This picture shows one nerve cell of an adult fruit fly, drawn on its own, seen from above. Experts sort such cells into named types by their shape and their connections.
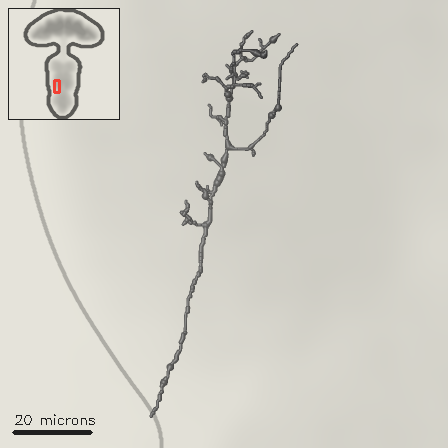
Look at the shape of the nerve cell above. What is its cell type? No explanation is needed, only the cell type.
SNta20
